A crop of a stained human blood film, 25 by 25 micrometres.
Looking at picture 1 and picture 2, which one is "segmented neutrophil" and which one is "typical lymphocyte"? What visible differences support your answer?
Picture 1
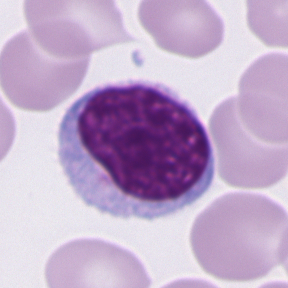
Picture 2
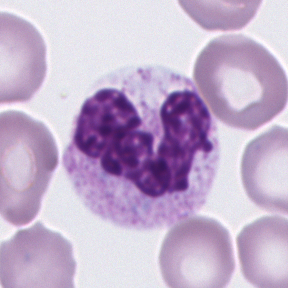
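Identification first: picture 1 is the typical lymphocyte, picture 2 the segmented neutrophil. Outline: the typical lymphocyte is round with a finely frayed edge and measures about 14 by 12 micrometres, while the segmented neutrophil is roughly round with a smooth edge and measures about 14 micrometres across.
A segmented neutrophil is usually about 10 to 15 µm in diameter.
Nucleus: in picture 1 it is oval, about 12 by 9 micrometres, fills about 70% of the cell's area and has a shallow notch on its lower-left side. Chromatin: coarsely clumped in both, with paler gaps between the clumps in picture 1 and a dark purple colour in picture 2.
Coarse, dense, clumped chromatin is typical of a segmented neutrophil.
Nucleoli: none can be seen in either cell.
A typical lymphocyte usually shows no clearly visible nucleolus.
Cytoplasm colour: pale blue in picture 1, pale pinkish-lilac rather than blue in picture 2.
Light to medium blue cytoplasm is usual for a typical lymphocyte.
Vacuoles: absent from the cytoplasm of both. Surroundings: in picture 2, red cells lie around the cell without overlapping it.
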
